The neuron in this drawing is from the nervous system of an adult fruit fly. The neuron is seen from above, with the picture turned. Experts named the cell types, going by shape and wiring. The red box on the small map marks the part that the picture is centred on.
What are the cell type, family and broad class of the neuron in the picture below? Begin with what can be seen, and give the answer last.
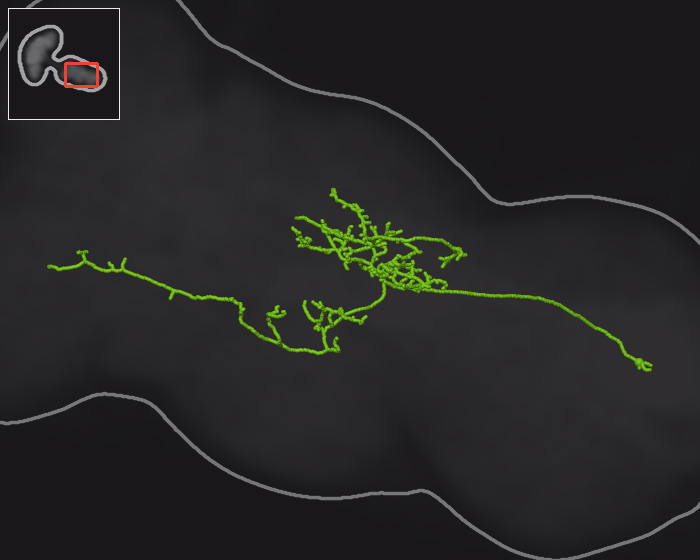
It is in the nerve cord and does not reach the brain. Dozens of branch ends can be seen. Its cell type is IN07B051. The family is hemilineage 07B. It is a nerve-cord intrinsic neuron.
